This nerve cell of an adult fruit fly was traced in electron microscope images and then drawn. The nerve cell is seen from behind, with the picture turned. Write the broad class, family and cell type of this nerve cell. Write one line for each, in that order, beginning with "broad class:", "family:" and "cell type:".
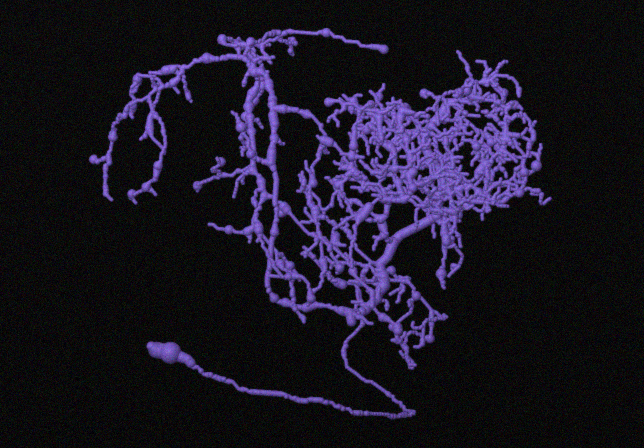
broad class: central-brain intrinsic neuron
family: hemilineage VLPp&l1_anterior
cell type: PVLP097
